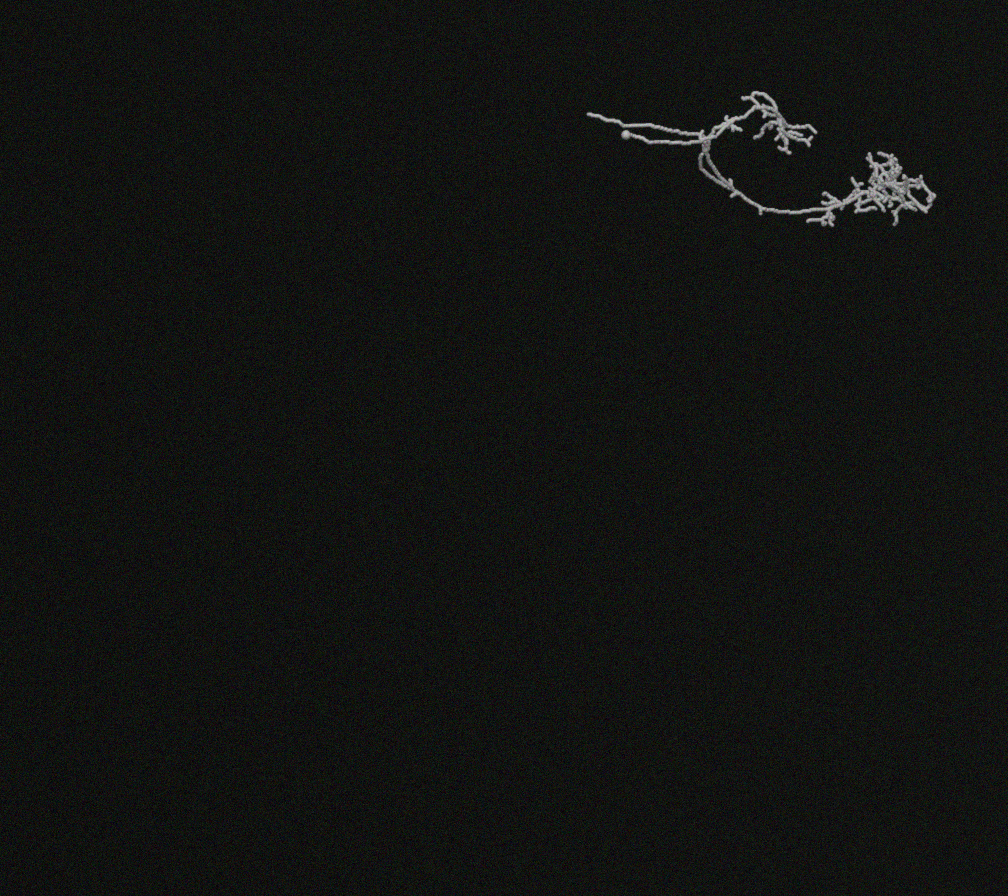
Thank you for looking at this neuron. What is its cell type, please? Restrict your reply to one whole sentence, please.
The cell type to which this neuron belongs is CB1020.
